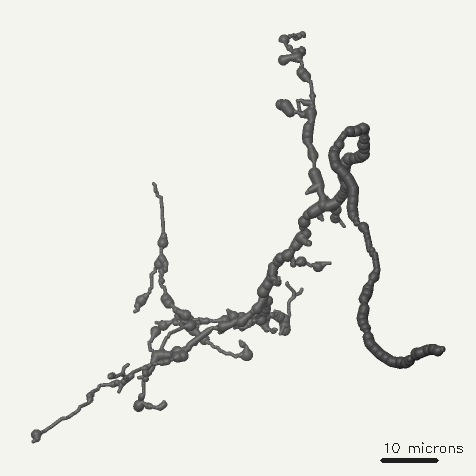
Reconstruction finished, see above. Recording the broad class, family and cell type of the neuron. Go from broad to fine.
sensory neuron entering the nerve cord; class mechanosensory proprioceptive; SNpp62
